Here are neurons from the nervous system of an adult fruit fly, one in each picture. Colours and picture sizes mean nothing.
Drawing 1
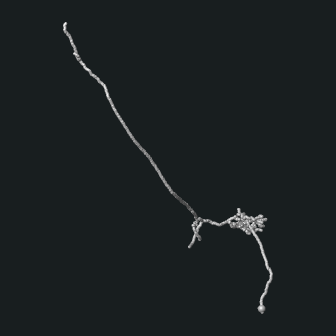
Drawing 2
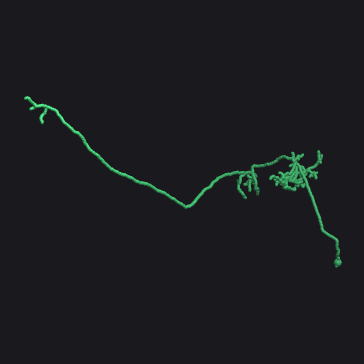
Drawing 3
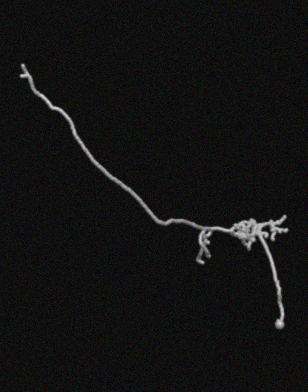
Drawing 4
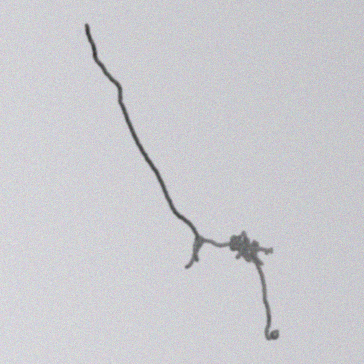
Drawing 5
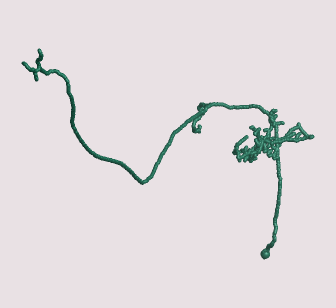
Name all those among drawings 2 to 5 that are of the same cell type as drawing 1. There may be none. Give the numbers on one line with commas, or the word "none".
2, 3, 4, 5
